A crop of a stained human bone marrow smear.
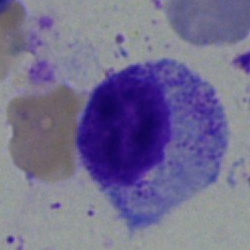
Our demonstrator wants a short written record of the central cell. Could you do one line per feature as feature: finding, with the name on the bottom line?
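Nucleus position: off-centre, toward the left side of the cell
Chromatin: deep purple, dense-looking
Cytoplasm: broad crescent on the right side of the cell
Granules: small, purple, scattered through the cytoplasm
Name: myelocyte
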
